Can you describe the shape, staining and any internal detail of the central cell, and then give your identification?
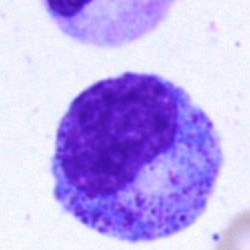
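Position of the nucleus comes first: off-centre, toward the upper left of the cell. Next, the chromatin: deep purple, with a fine, slightly mottled texture. Then the cytoplasm: pale blue, widest on the lower right side. Last, a paler, less granular area of cytoplasm lies next to the lower right edge of the nucleus. This is a myelocyte.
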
